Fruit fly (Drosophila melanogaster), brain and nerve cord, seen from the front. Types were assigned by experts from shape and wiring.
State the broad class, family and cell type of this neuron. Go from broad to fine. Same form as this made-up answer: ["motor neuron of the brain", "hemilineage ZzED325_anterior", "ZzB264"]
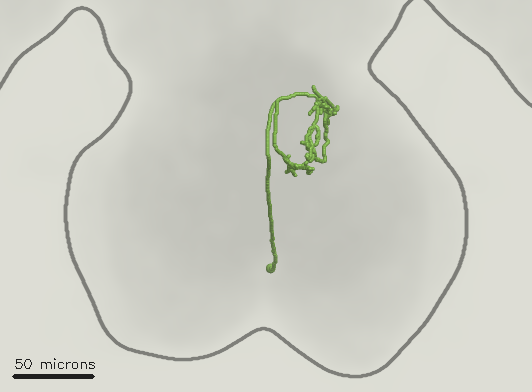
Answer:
["nerve-cord intrinsic neuron", "hemilineage 02A", "IN02A058"]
